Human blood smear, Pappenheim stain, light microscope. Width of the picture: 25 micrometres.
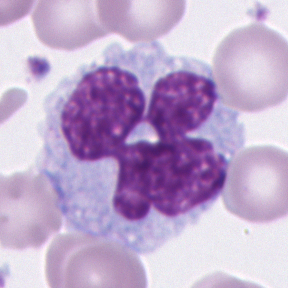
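Monocyte. Its border is irregular and slightly ruffled rather than smoothly round. Dark purple chromatin is mottled with many small pale spots. Near the centre, a small pale gap of cytoplasm is enclosed between the nuclear lobes. The abundant cytoplasm is pale grey-blue.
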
